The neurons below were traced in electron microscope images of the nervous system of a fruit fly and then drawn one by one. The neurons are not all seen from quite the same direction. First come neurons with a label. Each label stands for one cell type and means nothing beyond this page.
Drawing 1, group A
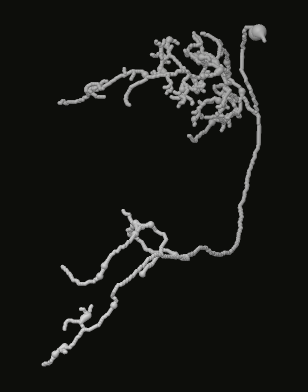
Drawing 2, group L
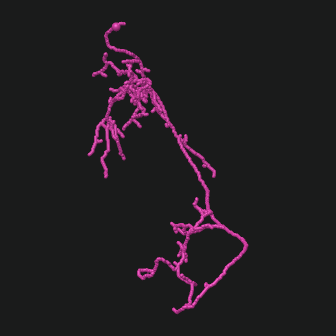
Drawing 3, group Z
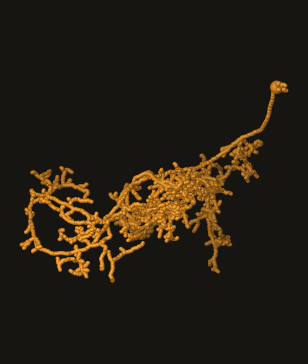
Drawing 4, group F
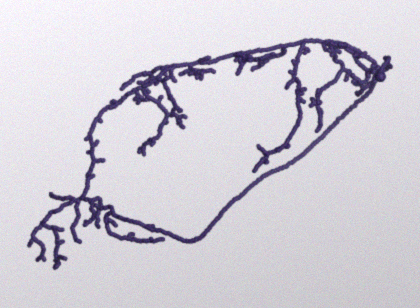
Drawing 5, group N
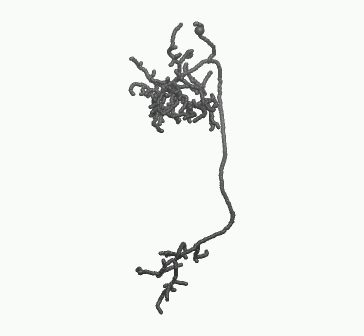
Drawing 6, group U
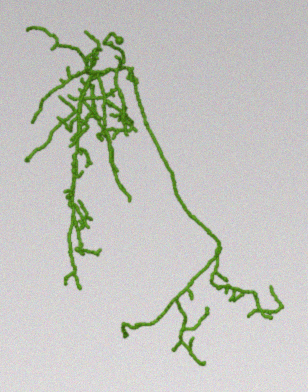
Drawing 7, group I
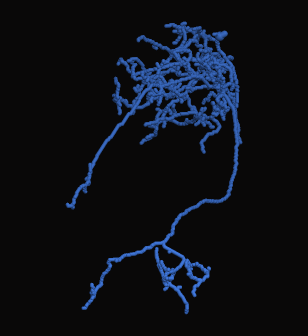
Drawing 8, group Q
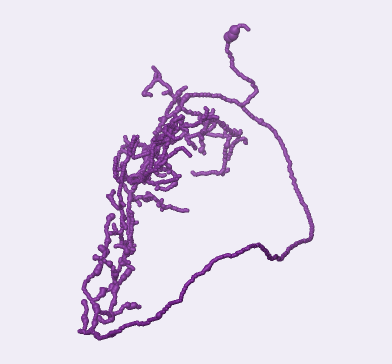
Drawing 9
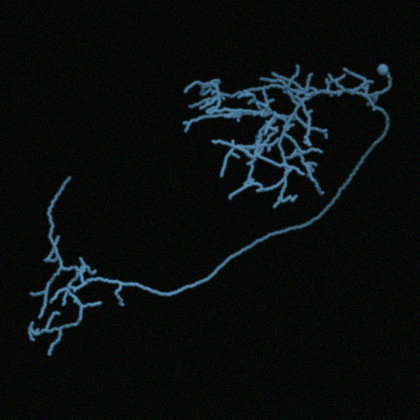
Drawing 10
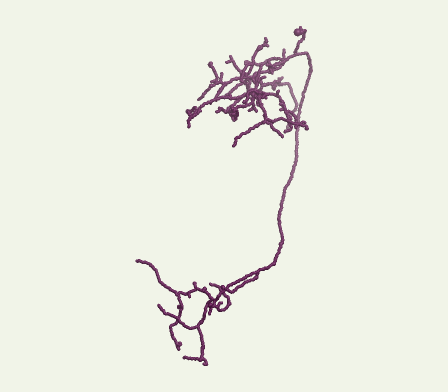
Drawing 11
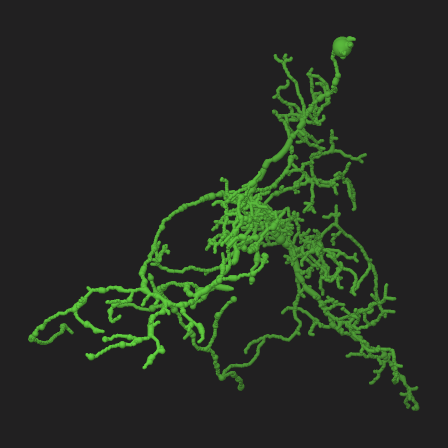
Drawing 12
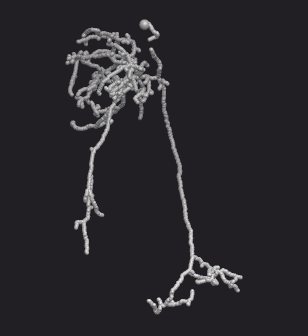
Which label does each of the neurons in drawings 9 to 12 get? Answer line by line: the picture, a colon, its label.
9: group N
10: group N
11: group Z
12: group I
